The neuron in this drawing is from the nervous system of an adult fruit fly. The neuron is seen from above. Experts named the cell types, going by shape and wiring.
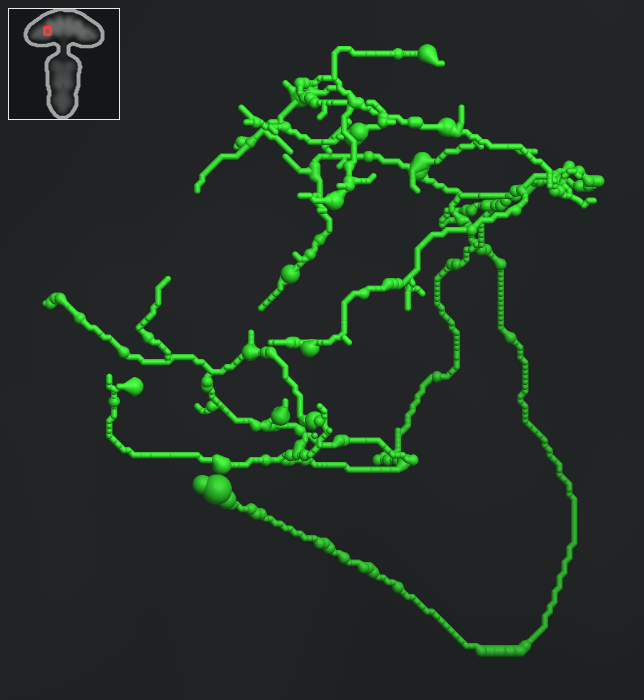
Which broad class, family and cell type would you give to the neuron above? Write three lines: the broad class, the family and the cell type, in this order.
central-brain intrinsic neuron
hemilineage VPNp&v1_posterior
LHPV2b2_a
